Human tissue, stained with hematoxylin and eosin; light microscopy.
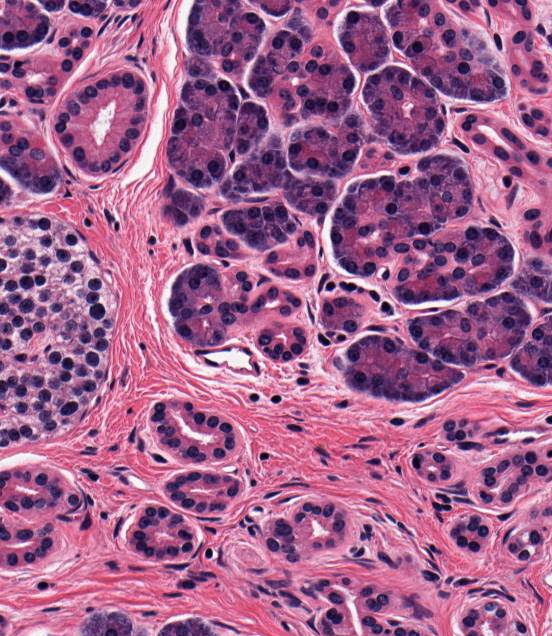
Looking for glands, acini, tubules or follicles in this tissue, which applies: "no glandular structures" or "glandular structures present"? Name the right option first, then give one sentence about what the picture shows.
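Glandular structures present. The upper right of the field is filled with closely packed acini grouped into rounded lobules.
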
